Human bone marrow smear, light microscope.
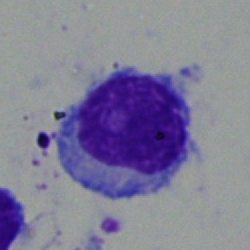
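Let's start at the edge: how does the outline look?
Roughly round, with a slightly ragged edge.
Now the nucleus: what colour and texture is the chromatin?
Deep purple and finely textured, rather than coarsely clumped.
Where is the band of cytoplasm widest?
In a crescent on the lower-left side of the nucleus.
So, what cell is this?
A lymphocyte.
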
